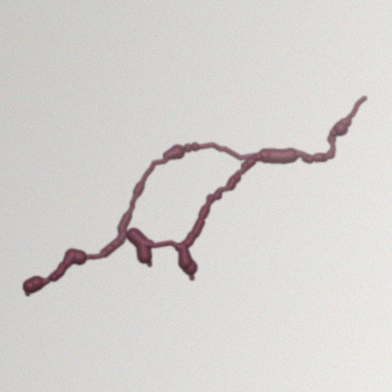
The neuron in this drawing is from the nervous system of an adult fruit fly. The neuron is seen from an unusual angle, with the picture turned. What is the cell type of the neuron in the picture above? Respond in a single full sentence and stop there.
The cell type name for this neuron is BM_Taste.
